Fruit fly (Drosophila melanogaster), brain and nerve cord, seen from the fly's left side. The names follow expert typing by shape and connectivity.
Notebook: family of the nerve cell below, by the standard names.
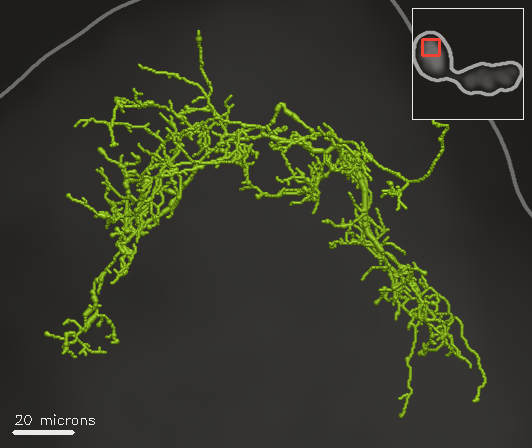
hemilineage DL2_dorsal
